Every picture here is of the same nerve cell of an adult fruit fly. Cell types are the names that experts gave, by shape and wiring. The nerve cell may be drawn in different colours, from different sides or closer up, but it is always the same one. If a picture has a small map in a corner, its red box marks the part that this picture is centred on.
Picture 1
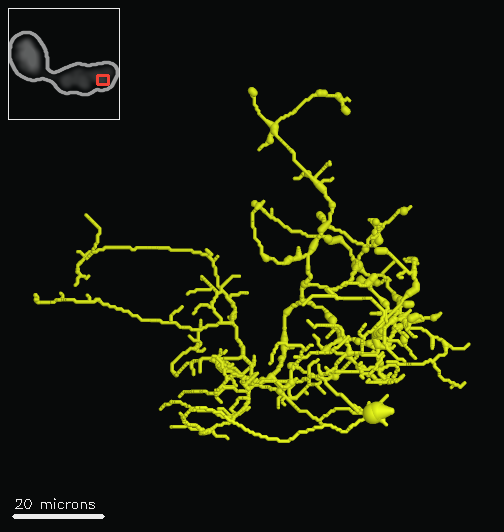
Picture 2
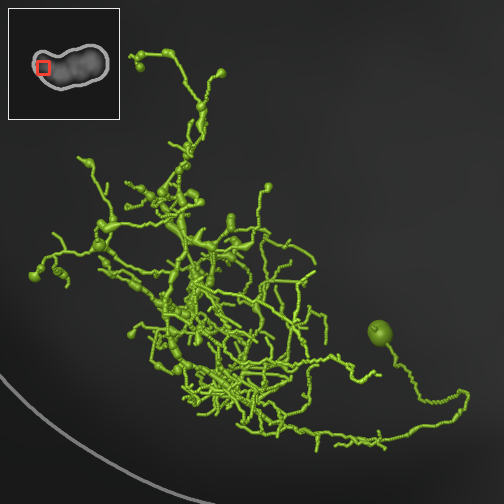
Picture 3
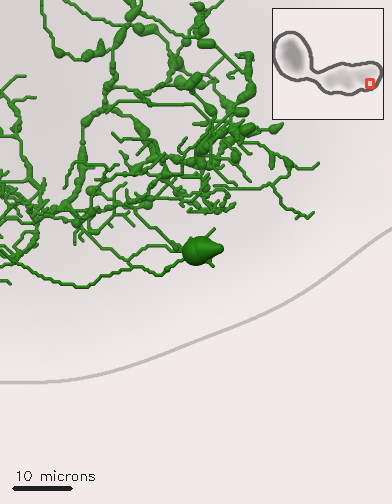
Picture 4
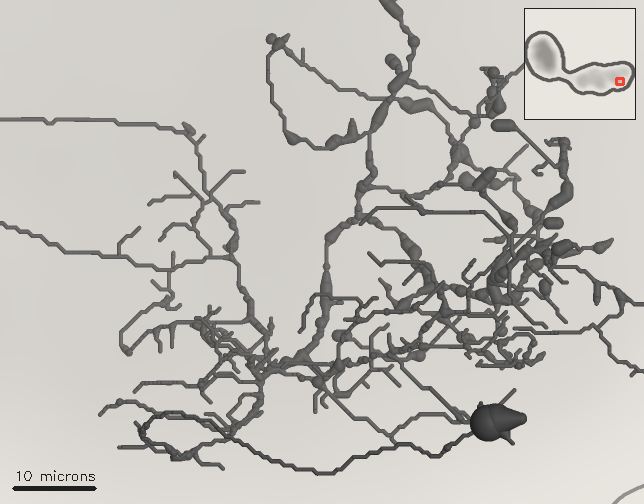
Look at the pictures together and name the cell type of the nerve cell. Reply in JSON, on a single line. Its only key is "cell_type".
{"cell_type": "IN13B058"}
